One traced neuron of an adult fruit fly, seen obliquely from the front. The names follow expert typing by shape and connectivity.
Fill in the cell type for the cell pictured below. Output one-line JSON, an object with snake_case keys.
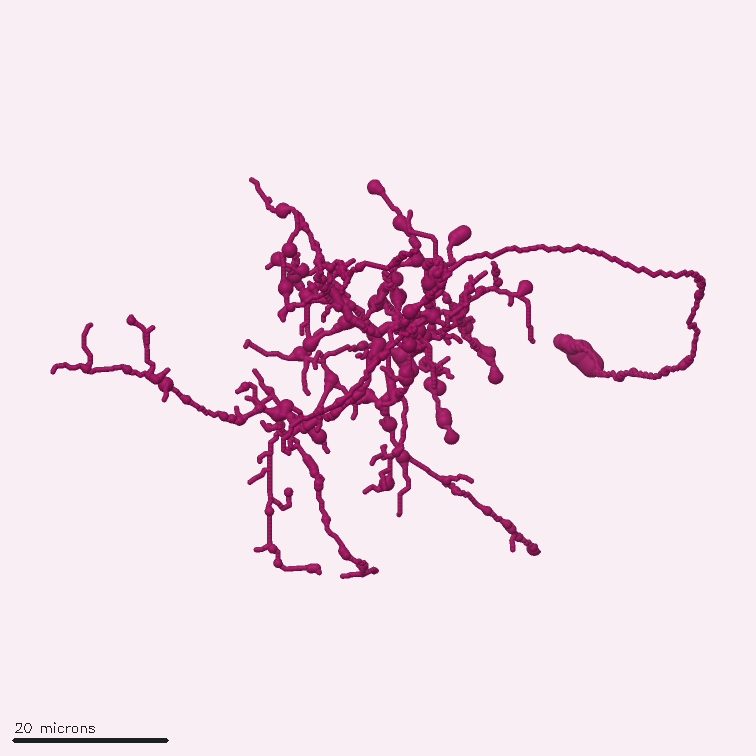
{"cell_type": "IN21A074"}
